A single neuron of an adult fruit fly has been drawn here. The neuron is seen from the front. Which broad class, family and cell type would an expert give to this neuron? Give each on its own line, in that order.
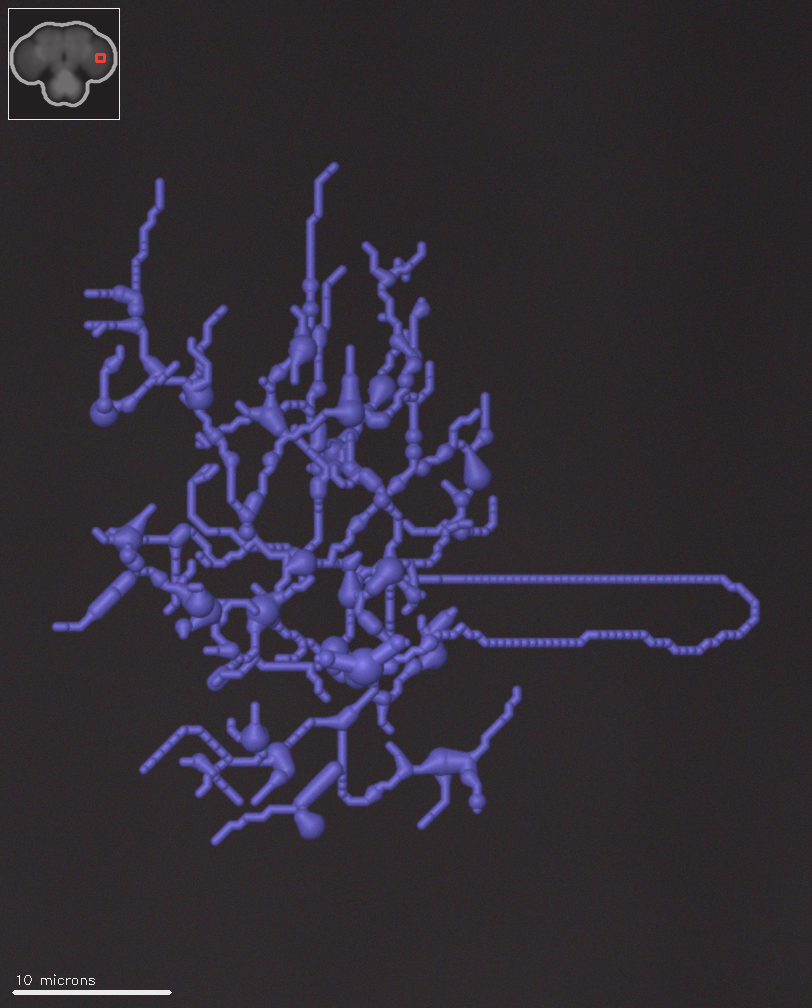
optic-lobe intrinsic neuron
Cm
Cm5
